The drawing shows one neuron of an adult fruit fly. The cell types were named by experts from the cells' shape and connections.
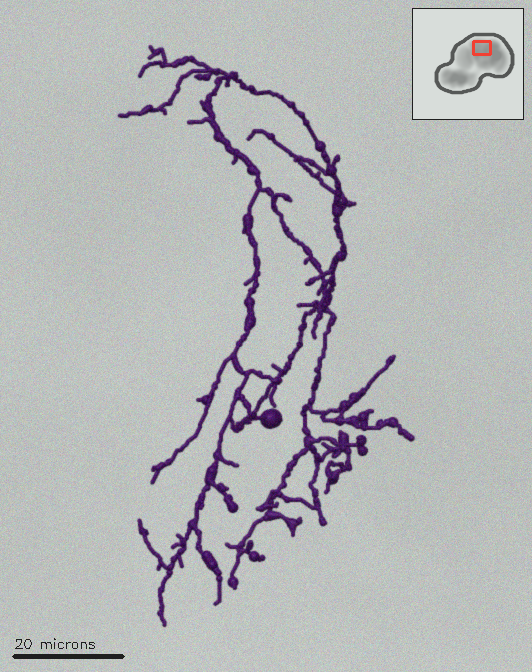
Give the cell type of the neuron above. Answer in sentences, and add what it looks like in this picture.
It is of cell type ATL009. It is a central-brain intrinsic neuron. By the scale bar it is about 110 microns tall in this view. Dozens of branch ends can be seen.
